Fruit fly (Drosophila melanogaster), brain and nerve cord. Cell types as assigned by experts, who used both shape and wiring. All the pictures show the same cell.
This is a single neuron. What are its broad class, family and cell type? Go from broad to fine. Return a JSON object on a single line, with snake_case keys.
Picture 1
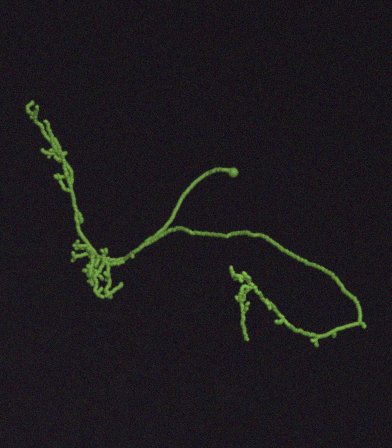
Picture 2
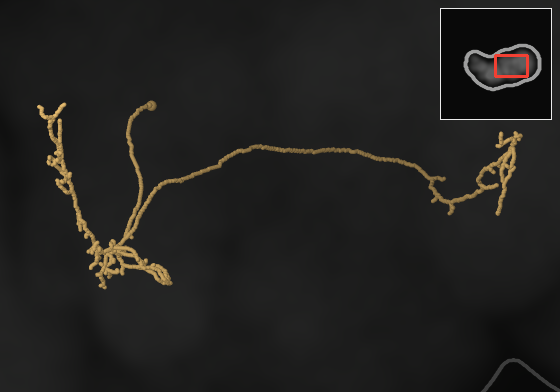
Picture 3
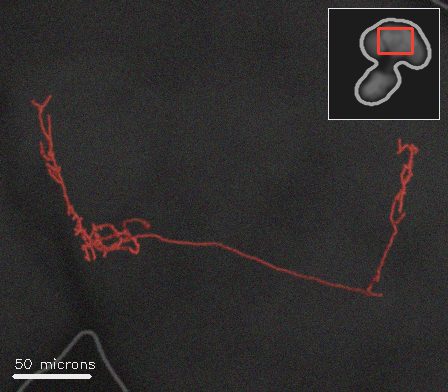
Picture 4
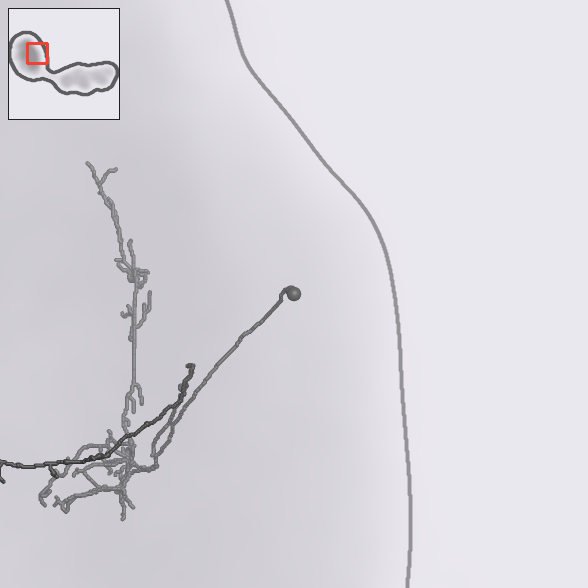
{"broad_class": "central-brain intrinsic neuron", "family": "hemilineage DM4_ventral", "cell_type": "WED145"}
